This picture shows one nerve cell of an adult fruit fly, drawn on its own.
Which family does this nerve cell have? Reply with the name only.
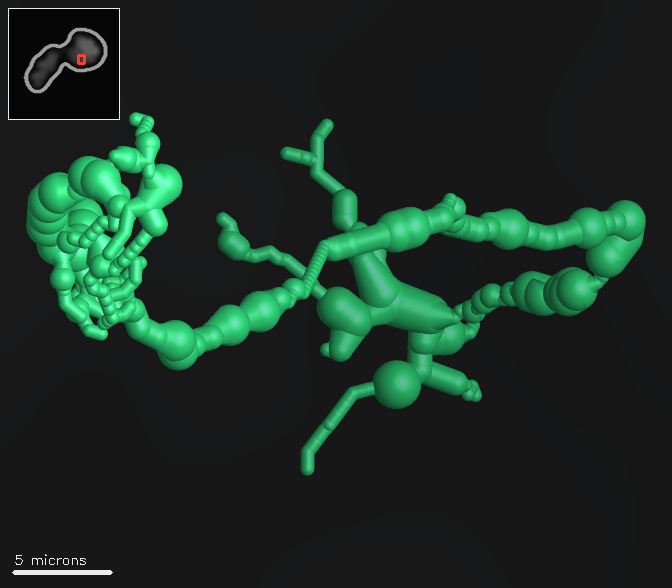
L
